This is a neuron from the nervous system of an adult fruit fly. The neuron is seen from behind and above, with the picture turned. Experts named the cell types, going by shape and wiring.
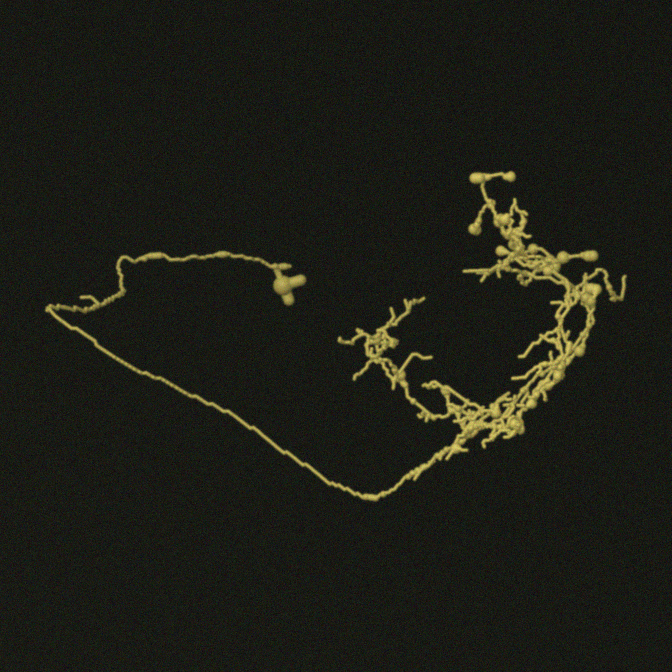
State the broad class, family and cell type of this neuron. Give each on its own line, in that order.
nerve-cord intrinsic neuron
hemilineage 02A
IN02A055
